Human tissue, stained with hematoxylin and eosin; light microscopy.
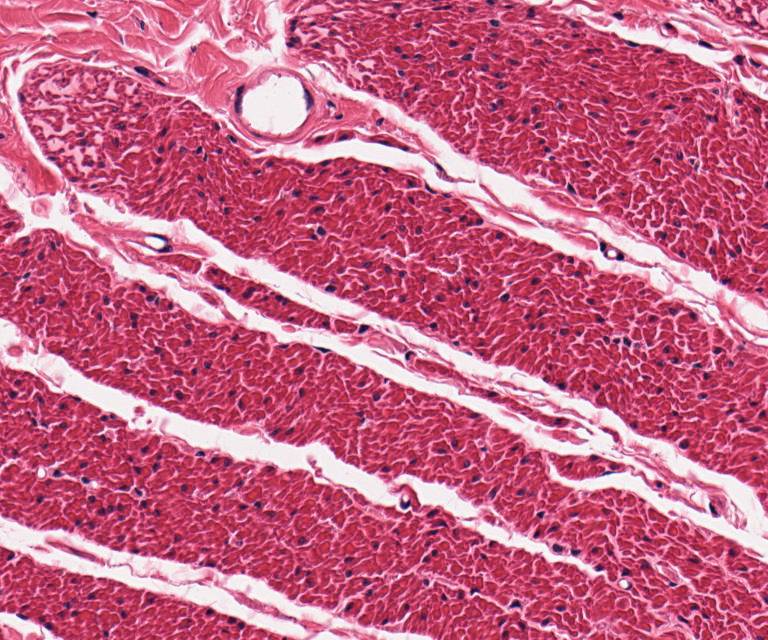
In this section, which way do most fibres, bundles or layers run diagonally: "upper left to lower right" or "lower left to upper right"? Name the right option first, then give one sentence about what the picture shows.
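Upper left to lower right. The field is filled by parallel bundles of smooth muscle running diagonally from upper left to lower right.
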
